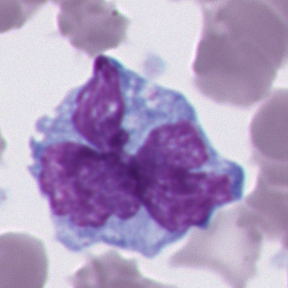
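Monocyte, stained blood smear: several broad folded lobes make up the nucleus and meet near the cell centre; the chromatin is finely textured and purple with small lighter spots, not coarsely clumped. Pale greyish-blue cytoplasm, faintly mottled, carries no coarse coloured granules.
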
